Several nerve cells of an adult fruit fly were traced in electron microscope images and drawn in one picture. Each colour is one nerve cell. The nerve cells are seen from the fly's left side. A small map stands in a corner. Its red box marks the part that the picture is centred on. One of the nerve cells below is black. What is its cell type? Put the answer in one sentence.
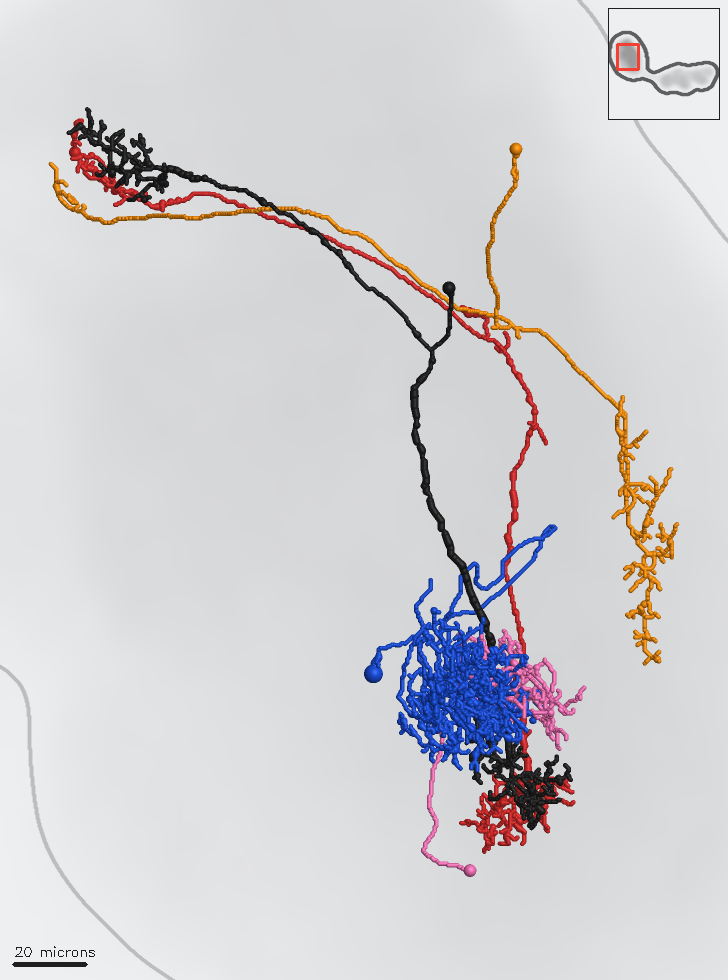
The cell type is LC10d.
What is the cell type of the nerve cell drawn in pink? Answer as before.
The cell type is Li22.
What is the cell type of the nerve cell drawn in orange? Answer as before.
The cell type is LC10e.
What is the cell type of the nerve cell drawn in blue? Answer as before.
The cell type is Li20.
